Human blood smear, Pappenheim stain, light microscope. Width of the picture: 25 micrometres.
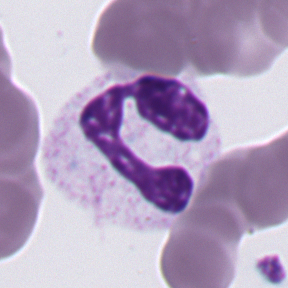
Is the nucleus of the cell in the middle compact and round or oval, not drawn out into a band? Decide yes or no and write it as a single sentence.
No, a curved band without separate lobes, not a compact mass, makes up the nucleus.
